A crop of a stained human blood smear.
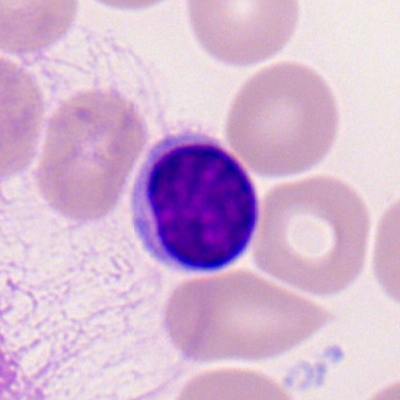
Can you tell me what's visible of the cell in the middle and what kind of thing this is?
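Round and smooth in outline, the cell has dense, dark purple, coarsely clumped chromatin. No nucleoli are visible in the nucleus. Cytoplasm forms only a scant pale blue rim, widest as a crescent on the left side. It is a lymphocyte.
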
